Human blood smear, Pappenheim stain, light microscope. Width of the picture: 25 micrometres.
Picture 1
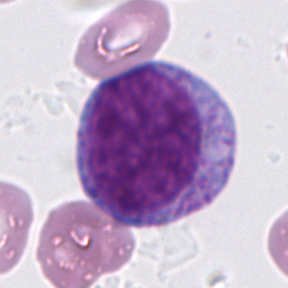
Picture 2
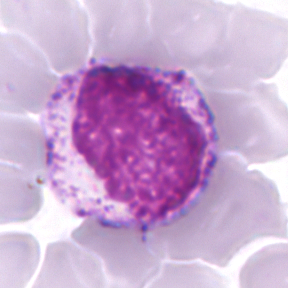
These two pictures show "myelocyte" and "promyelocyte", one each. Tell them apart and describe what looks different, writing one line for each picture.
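Picture 1 – promyelocyte. The cytoplasm is blue.
Picture 2 – myelocyte. The cytoplasm is very pale, almost colourless with a faint pink tint.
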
